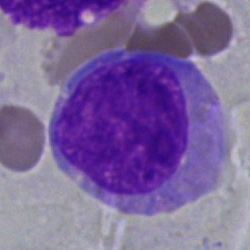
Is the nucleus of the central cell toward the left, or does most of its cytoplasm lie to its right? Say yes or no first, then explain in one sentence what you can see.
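Yes. The nucleus lies toward the left side of the cell.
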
